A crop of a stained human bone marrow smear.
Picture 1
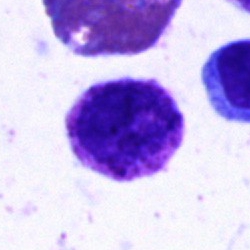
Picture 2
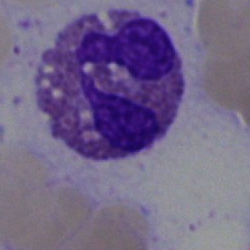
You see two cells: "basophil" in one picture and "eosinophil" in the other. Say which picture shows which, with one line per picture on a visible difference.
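Picture 1 – basophil. The cytoplasm is scant, at most a thin rim at the cell edge.
Picture 2 – eosinophil. The cytoplasm is plentiful and lilac-pink, lying mostly to the left of the nucleus.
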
